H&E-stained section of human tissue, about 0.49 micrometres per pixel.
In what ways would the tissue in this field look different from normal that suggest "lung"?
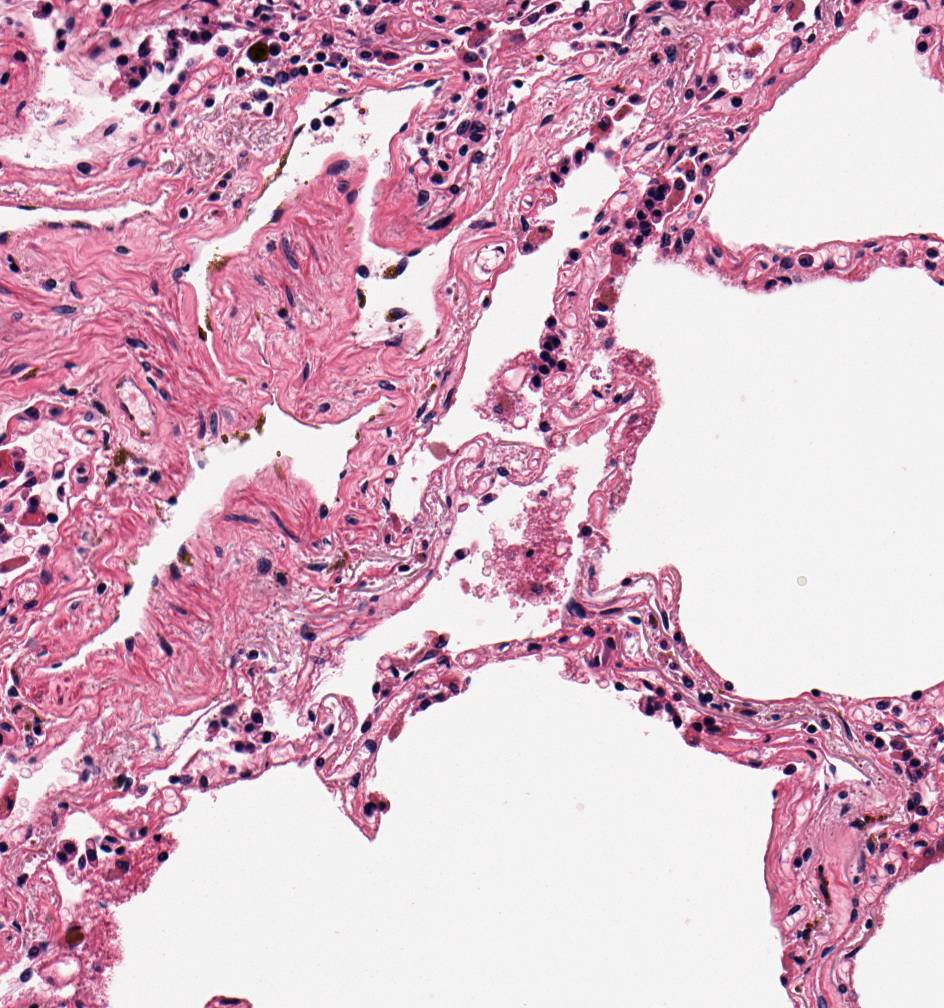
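The tissue in this field is lung.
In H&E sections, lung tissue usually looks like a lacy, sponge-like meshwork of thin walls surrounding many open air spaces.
The right side and lower part of the field fit this, with large empty spaces bounded by thin tissue walls.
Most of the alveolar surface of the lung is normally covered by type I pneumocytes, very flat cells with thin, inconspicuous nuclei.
The thin walls on the right are lined by flattened cells, but their dark nuclei bulge along the surface. Thickened collagen areas hold scattered elongated, spindle-shaped dark nuclei, and small clumps of brown granular pigment lie along the thickened walls in the left half.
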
